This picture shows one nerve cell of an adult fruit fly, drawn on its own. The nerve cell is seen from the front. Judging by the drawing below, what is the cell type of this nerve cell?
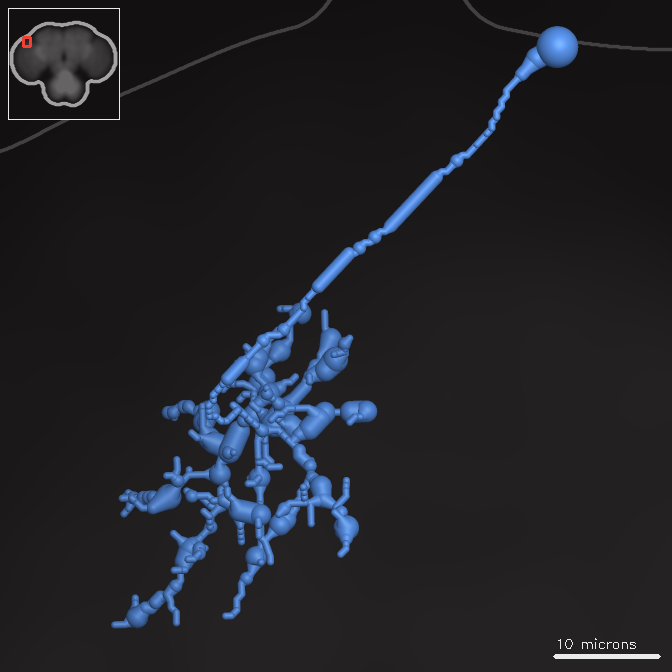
Dm15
